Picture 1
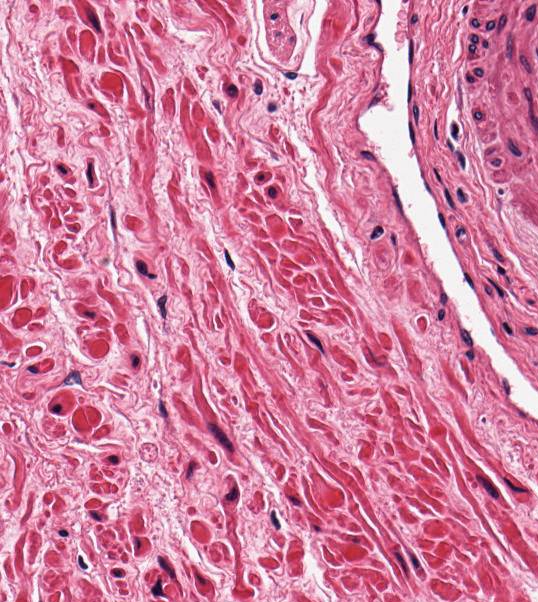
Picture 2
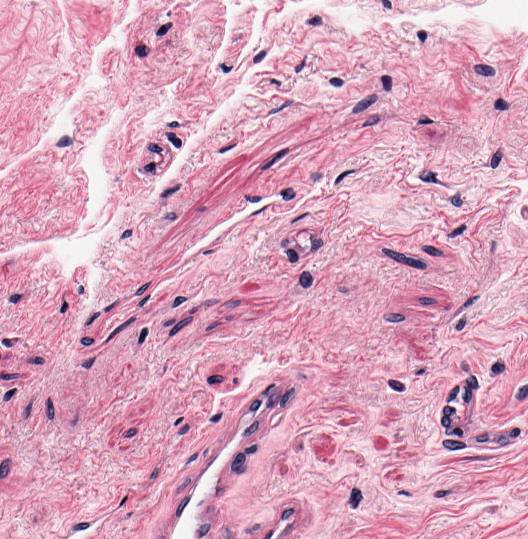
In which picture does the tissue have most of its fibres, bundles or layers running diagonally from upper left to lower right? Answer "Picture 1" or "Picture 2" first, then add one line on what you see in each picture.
Picture 1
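In picture 1: Bundles of eosinophilic fibres run diagonally from the upper left toward the lower right across most of the field.
In picture 2: The collagen bundles are wavy and mostly run obliquely from lower left to upper right.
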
